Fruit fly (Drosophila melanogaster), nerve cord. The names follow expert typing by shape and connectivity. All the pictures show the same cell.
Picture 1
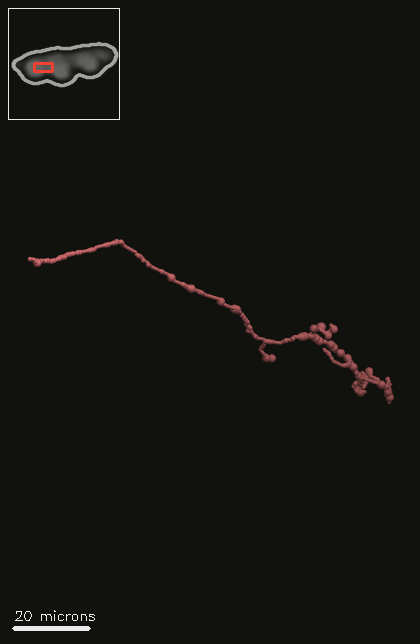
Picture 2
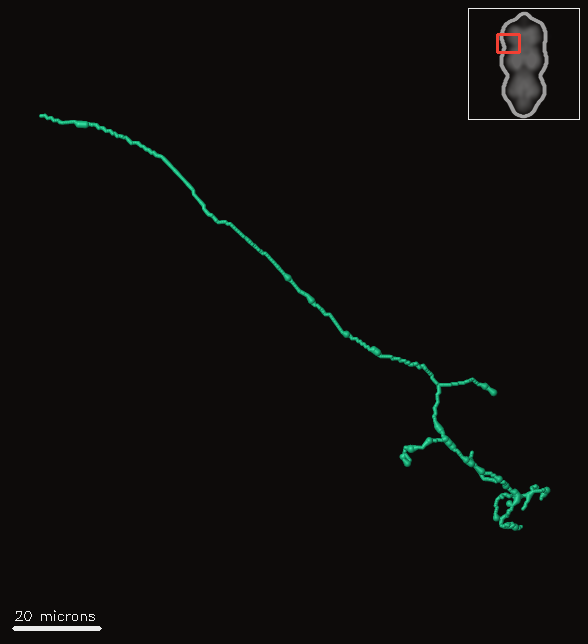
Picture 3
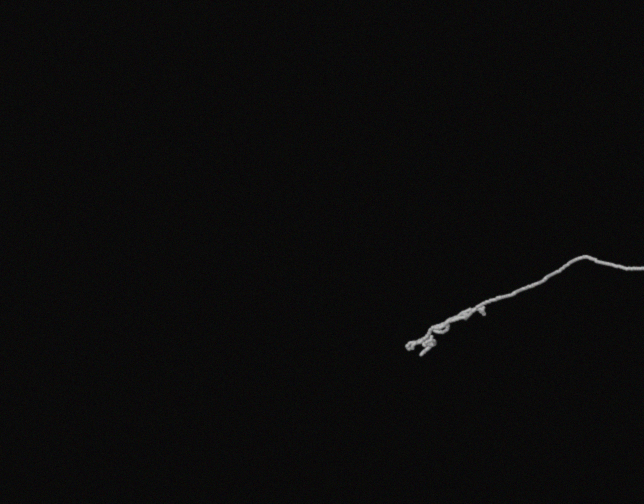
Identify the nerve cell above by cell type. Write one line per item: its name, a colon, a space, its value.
cell type: SNta18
